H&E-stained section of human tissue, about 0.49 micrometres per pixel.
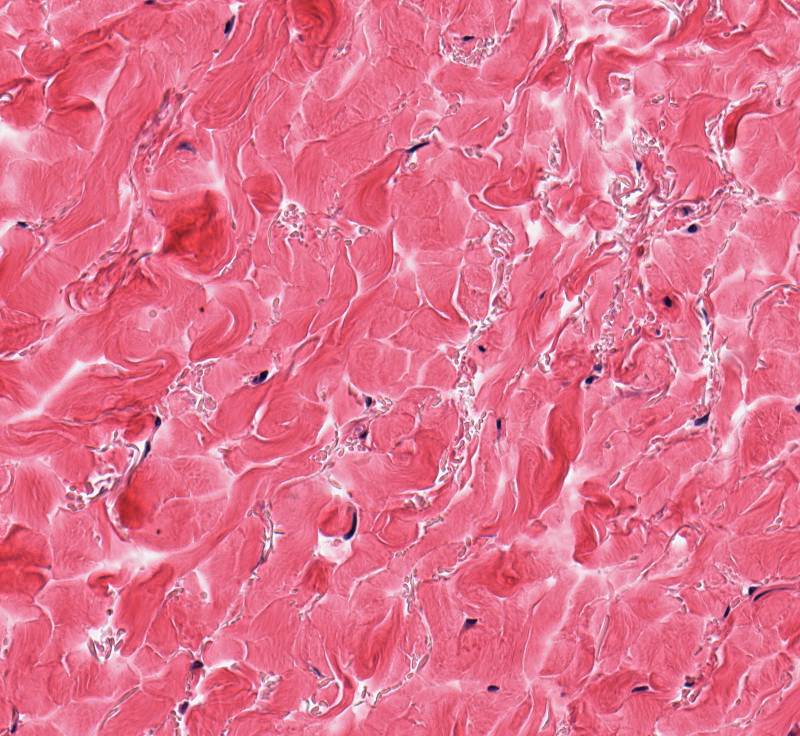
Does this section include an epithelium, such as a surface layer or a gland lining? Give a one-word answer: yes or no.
No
